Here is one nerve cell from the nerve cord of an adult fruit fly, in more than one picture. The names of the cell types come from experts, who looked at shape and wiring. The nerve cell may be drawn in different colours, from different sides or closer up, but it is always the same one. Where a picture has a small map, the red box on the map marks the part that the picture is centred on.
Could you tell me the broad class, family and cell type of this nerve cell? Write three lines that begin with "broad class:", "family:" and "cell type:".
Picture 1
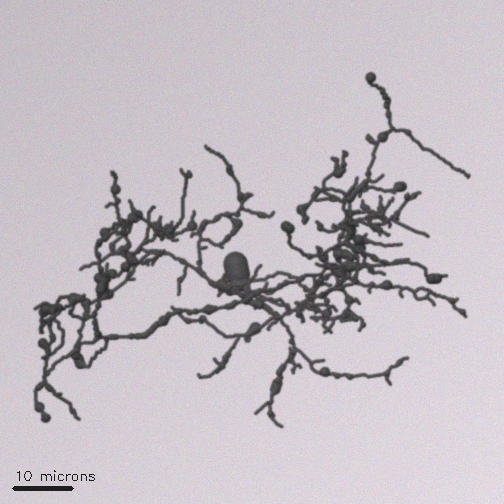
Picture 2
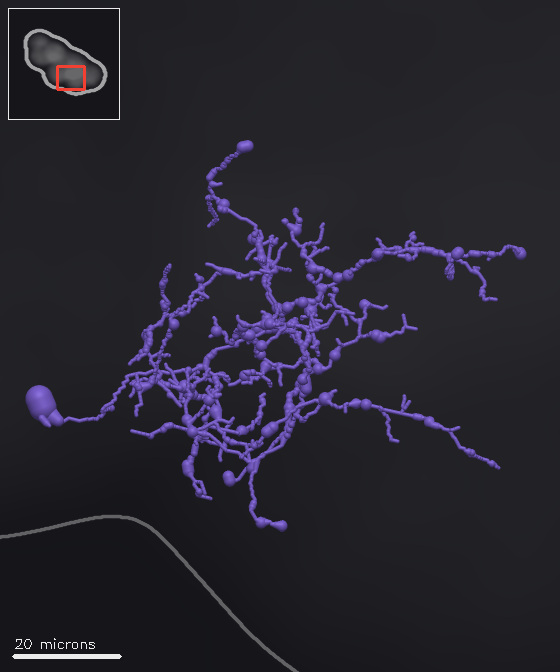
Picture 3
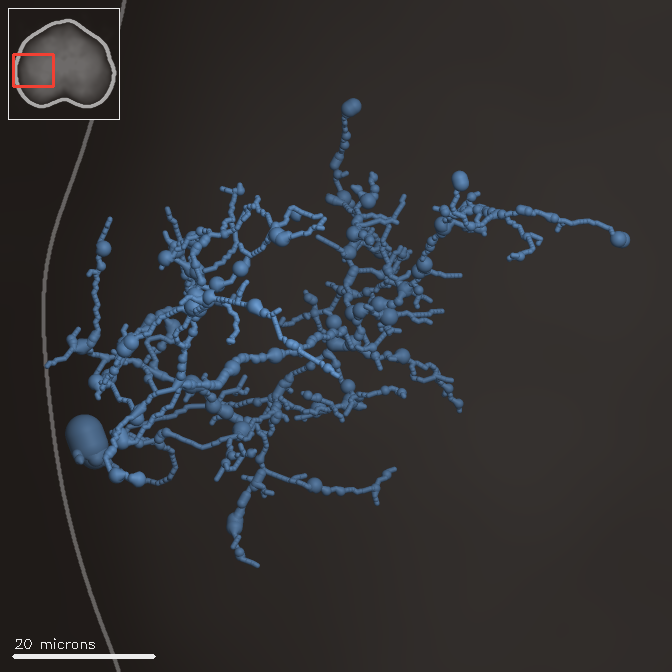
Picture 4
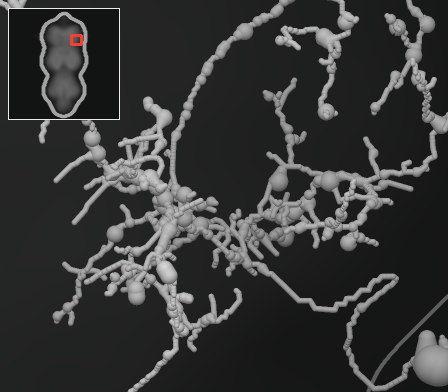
broad class: nerve-cord intrinsic neuron
family: hemilineage 21A
cell type: IN21A070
